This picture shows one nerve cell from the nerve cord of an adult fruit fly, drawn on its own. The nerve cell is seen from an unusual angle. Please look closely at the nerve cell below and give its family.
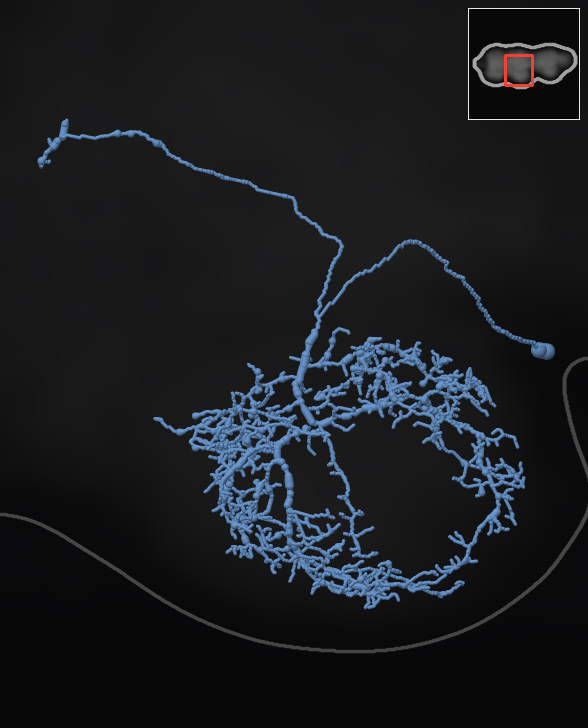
hemilineage 23B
